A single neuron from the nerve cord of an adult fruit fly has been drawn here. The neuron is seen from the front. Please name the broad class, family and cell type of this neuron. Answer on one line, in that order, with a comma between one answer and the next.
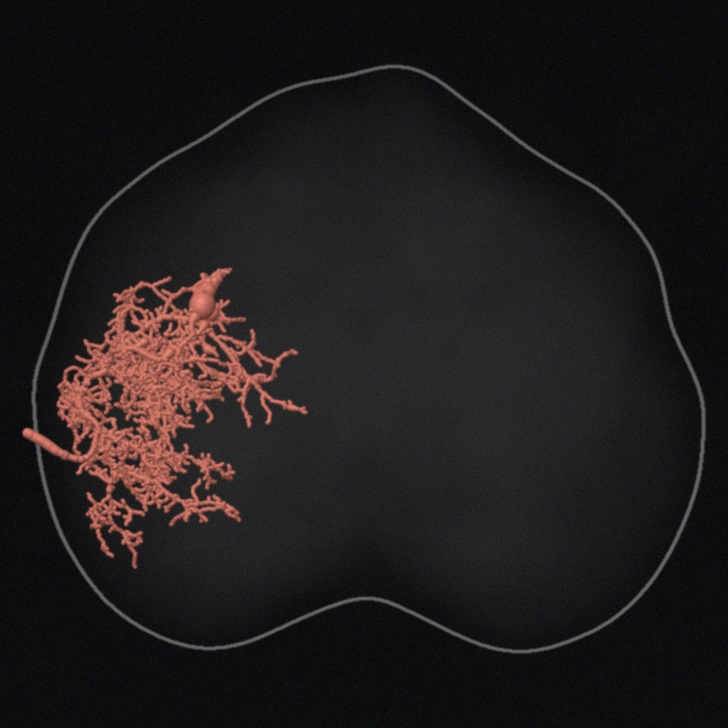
motor neuron of the nerve cord, hemilineage 08A, Tergopleural/Pleural promotor MN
